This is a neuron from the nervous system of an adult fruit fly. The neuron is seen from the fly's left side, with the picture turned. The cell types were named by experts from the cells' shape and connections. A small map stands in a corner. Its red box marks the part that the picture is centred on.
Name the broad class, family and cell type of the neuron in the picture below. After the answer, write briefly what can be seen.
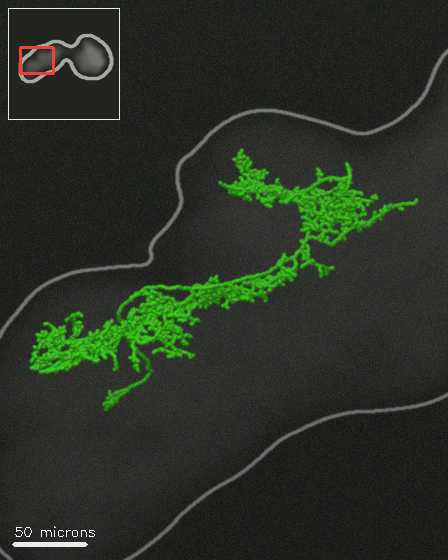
It is a nerve-cord intrinsic neuron. Its family is hemilineage 09B. The cell type is IN09B022. Its cell body lies at the lower left of the picture. From left to right in the picture it spans about 250 microns. Dozens of branch ends can be seen.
